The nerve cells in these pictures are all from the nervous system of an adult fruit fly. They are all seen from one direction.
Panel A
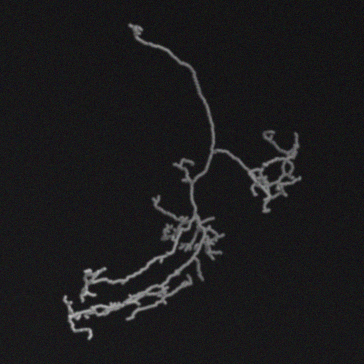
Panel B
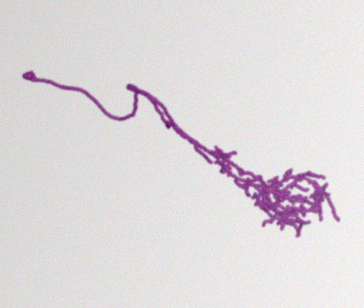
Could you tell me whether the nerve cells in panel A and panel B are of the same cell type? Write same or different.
different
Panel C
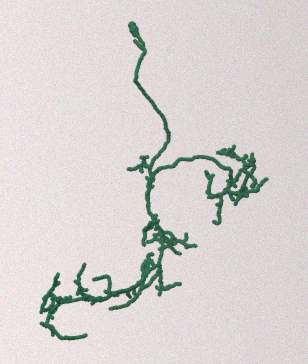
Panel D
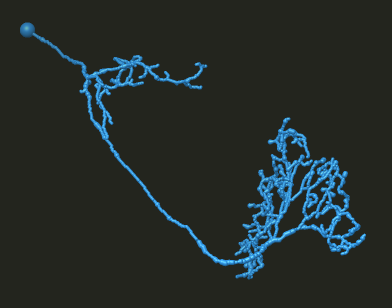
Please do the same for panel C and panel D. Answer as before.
different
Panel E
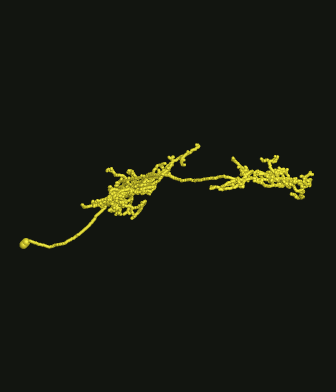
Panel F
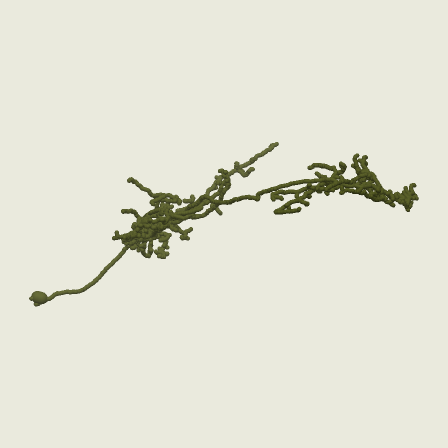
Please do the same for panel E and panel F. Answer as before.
same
